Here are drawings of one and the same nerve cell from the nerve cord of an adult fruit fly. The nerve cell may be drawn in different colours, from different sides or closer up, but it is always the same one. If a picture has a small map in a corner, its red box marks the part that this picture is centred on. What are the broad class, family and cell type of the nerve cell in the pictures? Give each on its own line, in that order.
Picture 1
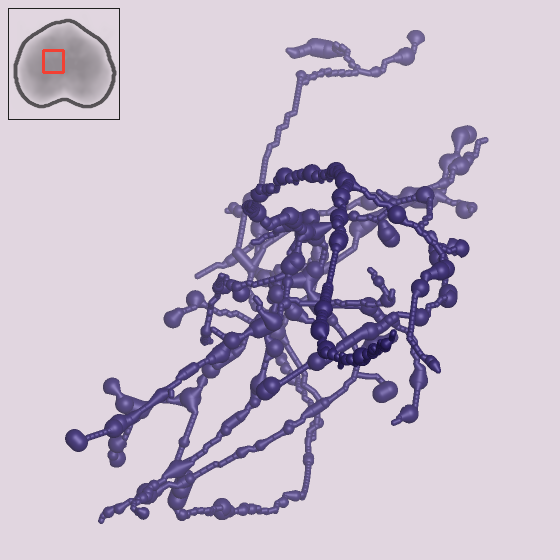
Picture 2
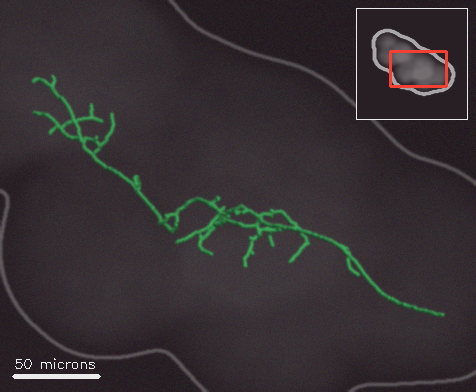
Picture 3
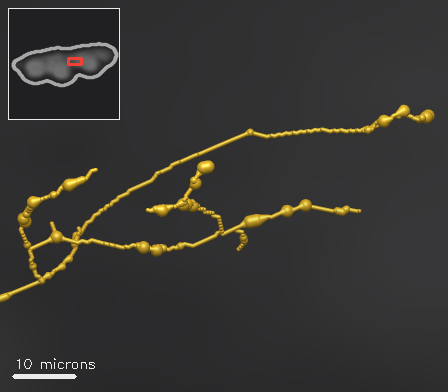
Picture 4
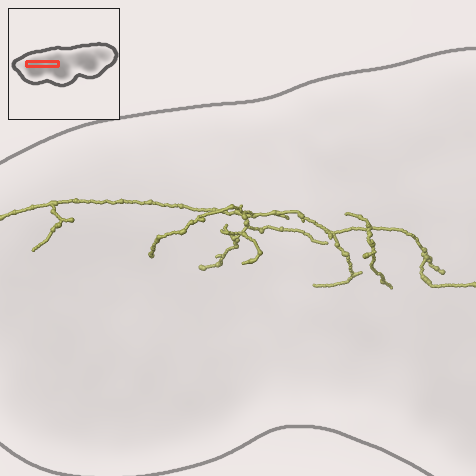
descending neuron
DNpe
DNpe028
